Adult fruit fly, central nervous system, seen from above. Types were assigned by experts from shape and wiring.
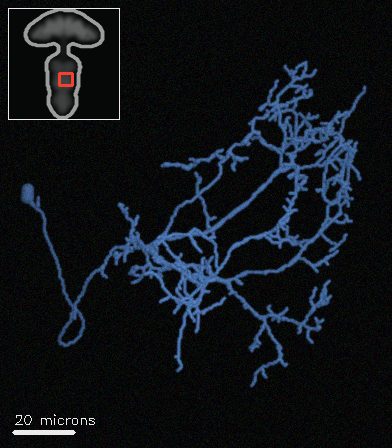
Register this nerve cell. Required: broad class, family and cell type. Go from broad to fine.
nerve-cord intrinsic neuron; hemilineage 06B; IN06B061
